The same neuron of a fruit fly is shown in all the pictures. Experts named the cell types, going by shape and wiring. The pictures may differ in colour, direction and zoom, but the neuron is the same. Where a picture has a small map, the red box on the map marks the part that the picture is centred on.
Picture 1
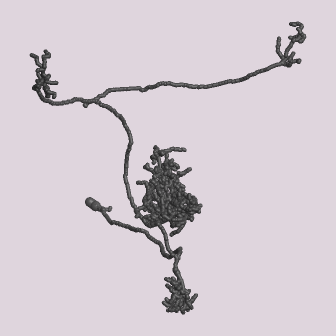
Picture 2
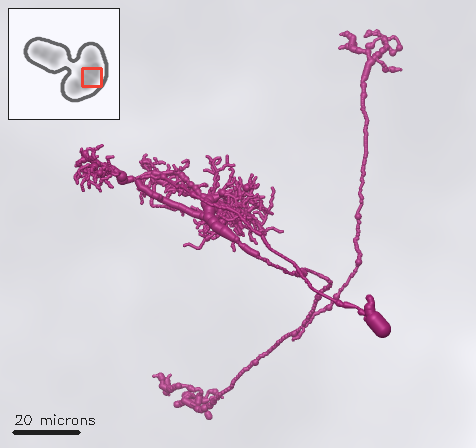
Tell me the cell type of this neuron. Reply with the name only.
PFL2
